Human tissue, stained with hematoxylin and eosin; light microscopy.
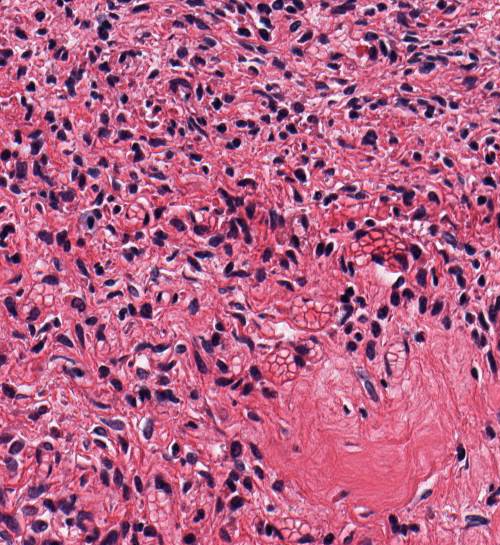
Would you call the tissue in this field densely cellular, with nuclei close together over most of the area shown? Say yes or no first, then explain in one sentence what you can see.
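Yes. The field is densely cellular throughout except for its lower right part.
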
